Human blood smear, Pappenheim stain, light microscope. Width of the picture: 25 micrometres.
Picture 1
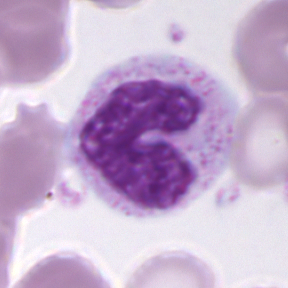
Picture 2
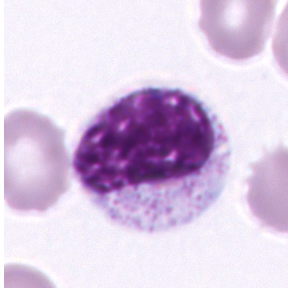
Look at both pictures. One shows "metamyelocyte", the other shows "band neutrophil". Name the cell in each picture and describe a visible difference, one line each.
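Picture 1 shows a band neutrophil: The nucleus is deeply indented into a C shape whose notch opens to the right.
Picture 2 shows a metamyelocyte: The nucleus is a single oval mass without lobes.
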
